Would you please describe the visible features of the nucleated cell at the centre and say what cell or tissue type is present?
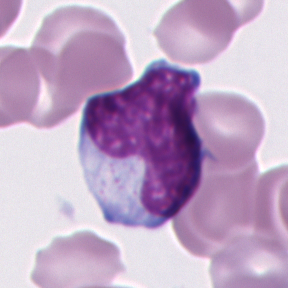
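Outline irregular and angular, not smoothly round. Nucleus in the upper and right part of the cell, curving down around the cytoplasm. No distinct nucleoli visible. A few fine reddish-purple granules scattered through the cytoplasm. Cell: large granular lymphocyte.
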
